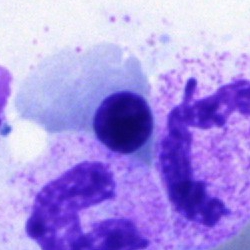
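Erythroblast: the nucleus sits eccentrically toward the lower right, and most of the cytoplasm extends up and to the left. The chromatin is very dark and dense, with almost no visible pattern. The pale grey-blue cytoplasm covers a much larger area than the nucleus.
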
